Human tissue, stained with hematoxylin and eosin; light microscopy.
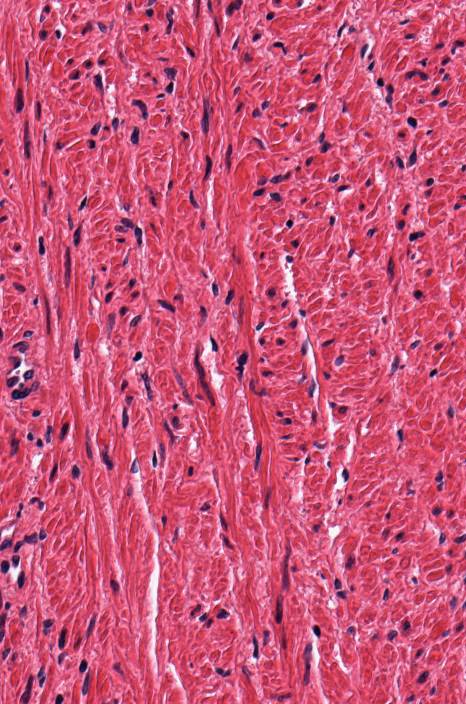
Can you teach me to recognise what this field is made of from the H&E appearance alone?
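Fibromuscular stroma. Field: densely packed spindle cells, pink cytoplasm, in bundles throughout.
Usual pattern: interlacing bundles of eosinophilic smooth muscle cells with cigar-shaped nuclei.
Lengthwise bundles: nuclei elongated, blunt-ended, parallel to the cells.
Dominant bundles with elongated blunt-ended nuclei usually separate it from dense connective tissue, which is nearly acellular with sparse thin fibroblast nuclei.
Cross-cut bundles: small polygonal pink profiles, a small round nucleus in only some. Epithelium, glands: none.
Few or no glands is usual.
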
